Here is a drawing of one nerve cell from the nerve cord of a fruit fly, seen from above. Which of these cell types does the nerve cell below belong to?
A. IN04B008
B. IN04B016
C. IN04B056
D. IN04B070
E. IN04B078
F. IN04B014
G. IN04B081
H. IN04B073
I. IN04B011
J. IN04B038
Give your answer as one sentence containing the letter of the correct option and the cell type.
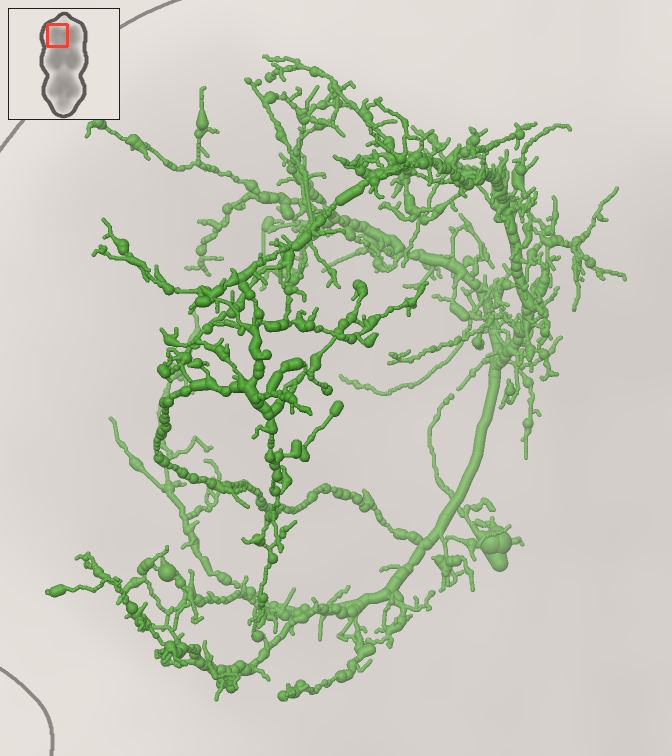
The nerve cell is typed as IN04B008, which is listed in option A.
